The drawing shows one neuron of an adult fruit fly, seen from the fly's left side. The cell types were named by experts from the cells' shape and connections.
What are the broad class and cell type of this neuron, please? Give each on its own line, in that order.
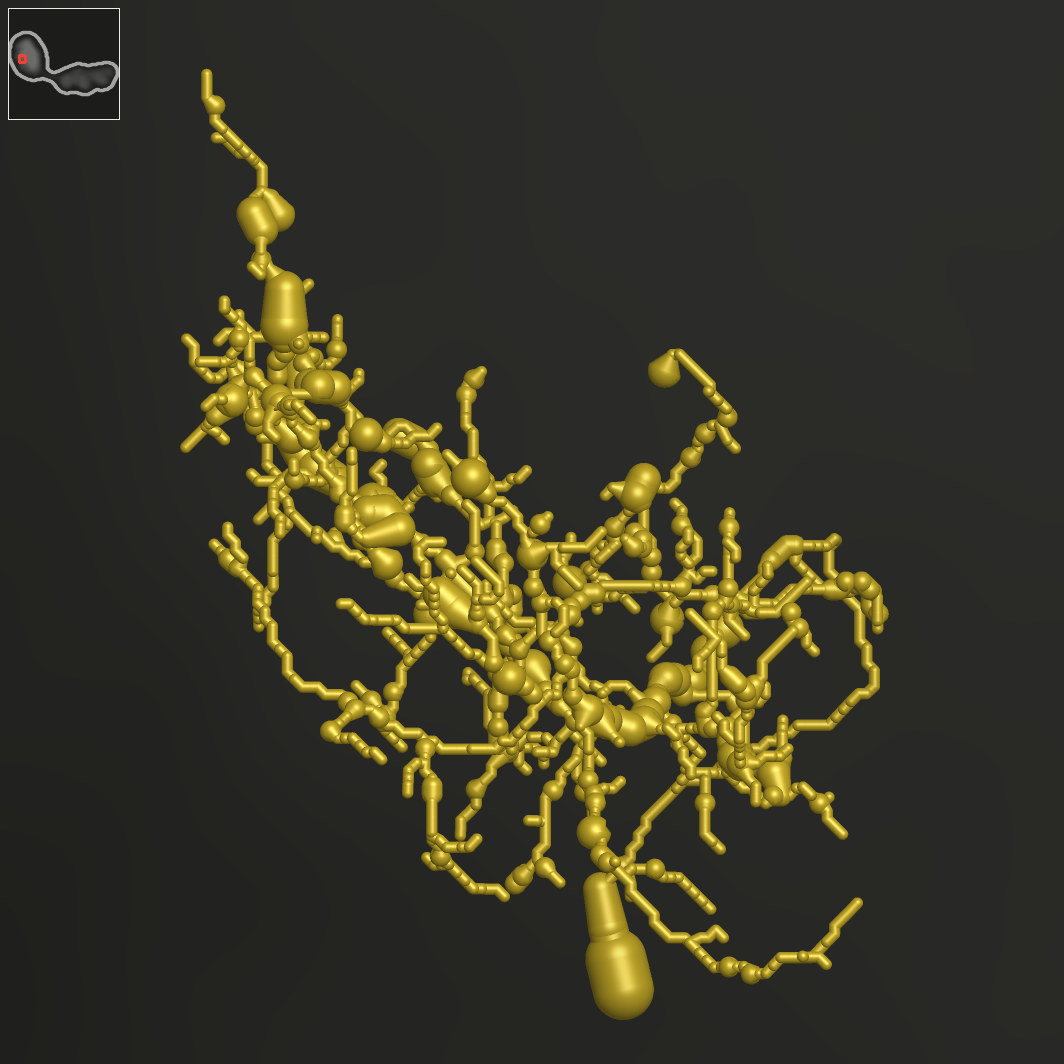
central-brain intrinsic neuron
CB0927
